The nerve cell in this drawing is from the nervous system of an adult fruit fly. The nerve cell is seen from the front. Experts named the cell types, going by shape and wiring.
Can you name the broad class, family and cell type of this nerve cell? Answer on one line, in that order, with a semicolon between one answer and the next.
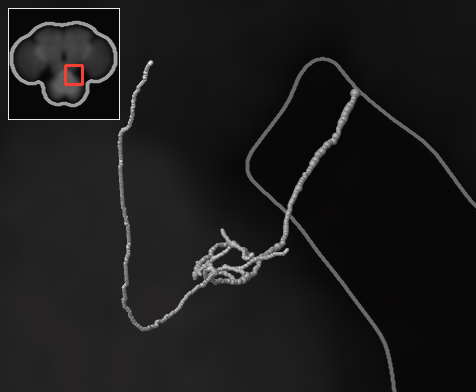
sensory neuron ascending to the brain; class mechanosensory proprioceptive; SApp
